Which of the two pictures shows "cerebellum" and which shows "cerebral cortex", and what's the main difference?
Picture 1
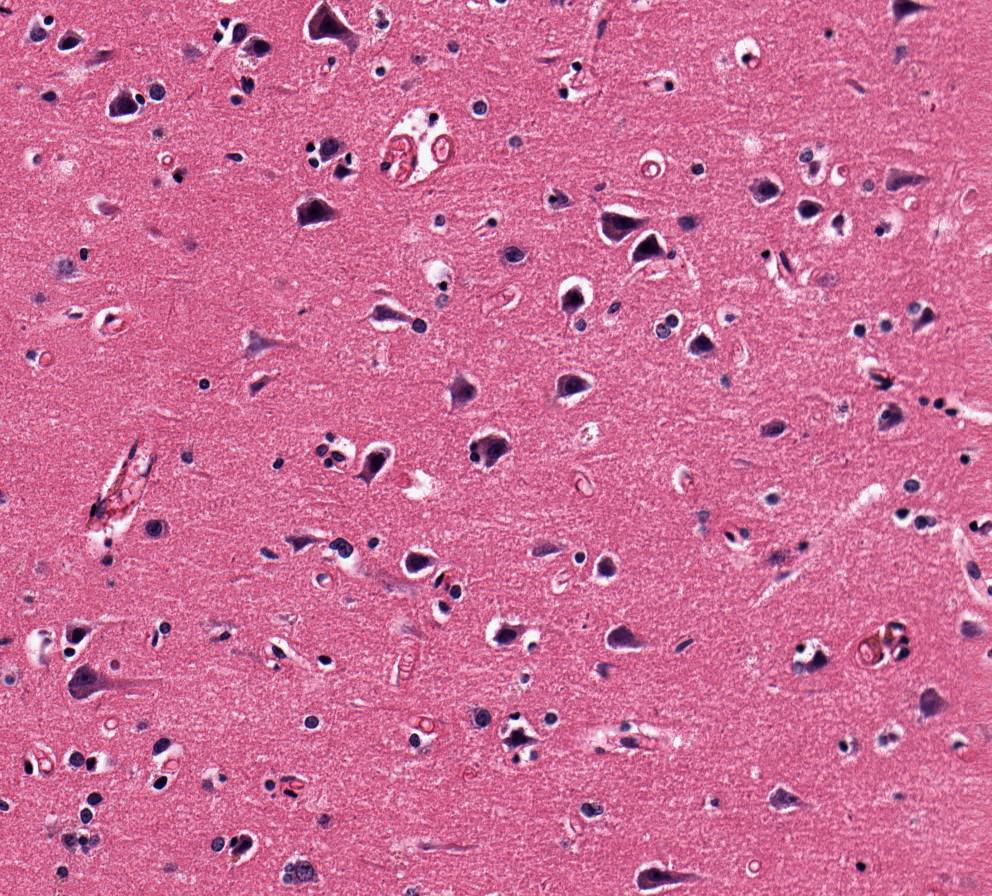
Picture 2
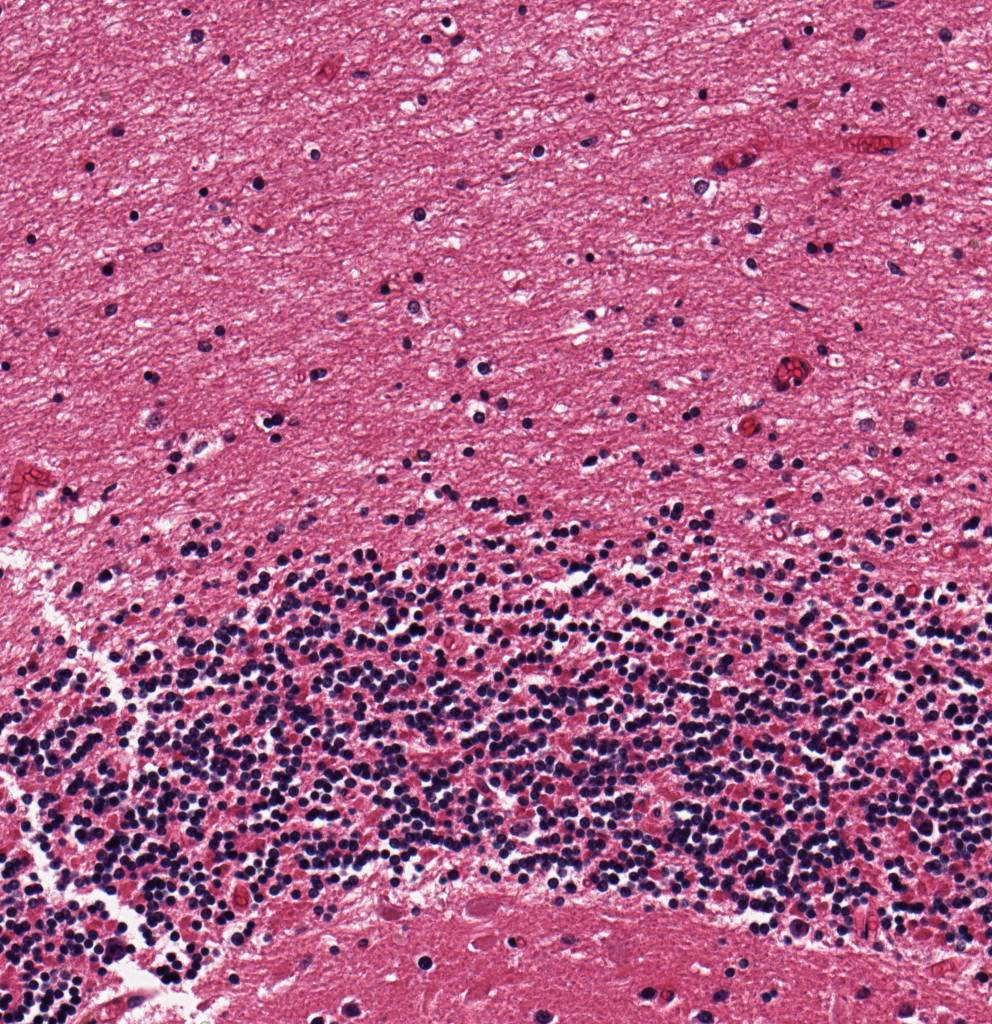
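Picture 1 is cerebral cortex; picture 2 is cerebellum. In picture 1, cells lie singly and in small clusters across evenly pink, finely fibrillary neuropil, with no glands, epithelial layers or other organised units. Its larger cells are neurons with angular, often triangular bodies and dark, shrunken nuclei, and numerous small round dark glial nuclei often group beside them. Picture 2 is zoned: a broad pale pink fibrillar zone fills the upper half, and a dense band of nuclei crosses the lower half. The band is closely packed small round dark-blue nuclei with very little visible cytoplasm, broken by small pink cell-free patches. A narrow pink fibrillar strip with few nuclei runs along the bottom edge.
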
